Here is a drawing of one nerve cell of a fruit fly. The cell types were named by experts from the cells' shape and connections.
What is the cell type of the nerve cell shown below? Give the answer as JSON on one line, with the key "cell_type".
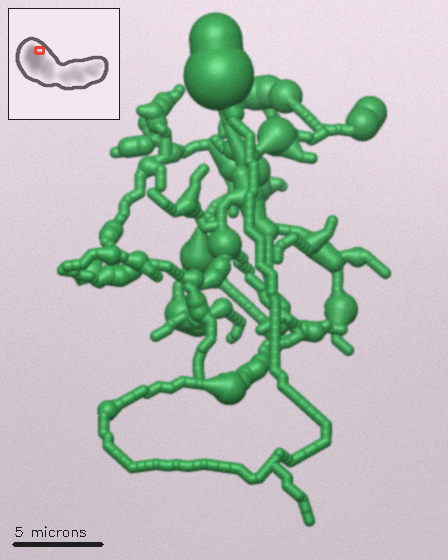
{"cell_type": "CB1617"}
